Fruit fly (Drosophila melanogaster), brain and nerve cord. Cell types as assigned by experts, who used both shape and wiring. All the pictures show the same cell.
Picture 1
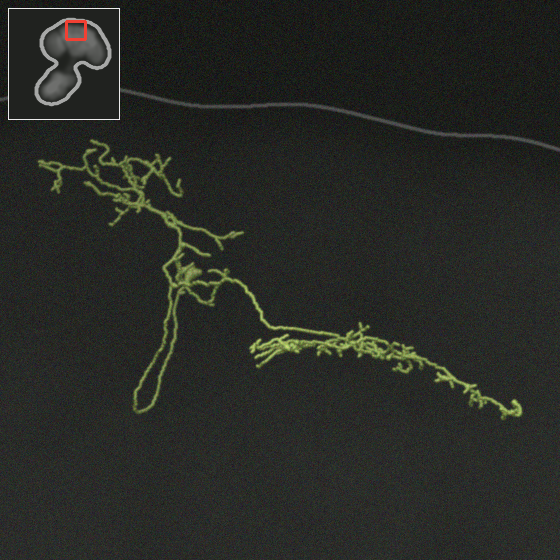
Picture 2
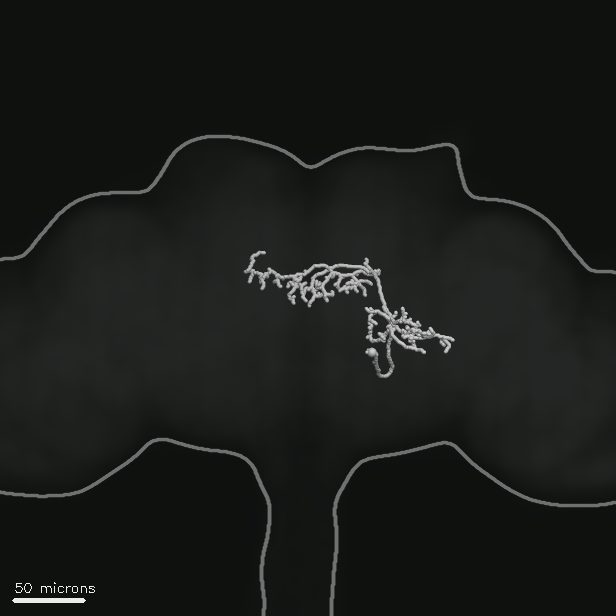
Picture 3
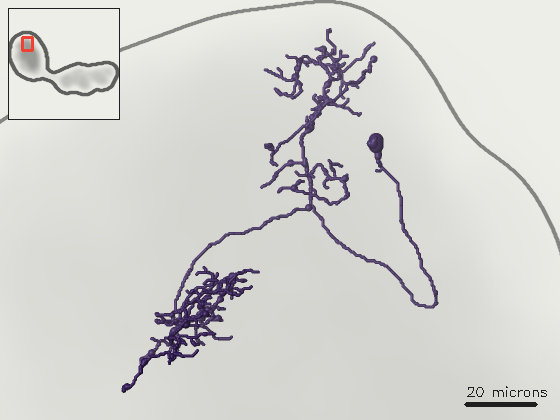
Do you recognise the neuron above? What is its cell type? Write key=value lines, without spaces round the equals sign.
cell_type=FB8D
